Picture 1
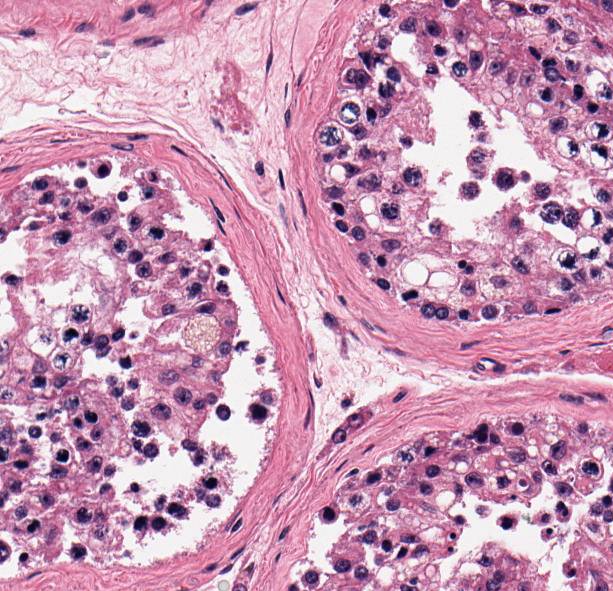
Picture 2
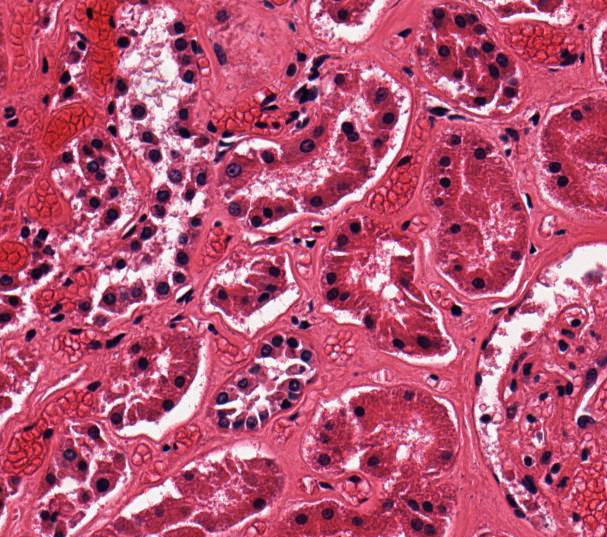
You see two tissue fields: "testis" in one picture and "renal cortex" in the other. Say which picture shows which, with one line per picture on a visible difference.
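Picture 1 shows tissue from the testis. The tubules are lined by a stratified epithelium of many rounded cells stacked several layers deep from the wall toward the centre.
Picture 2 shows tissue from the renal cortex. Most tubules are lined by a single layer of cuboidal cells with abundant granular eosinophilic cytoplasm.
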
